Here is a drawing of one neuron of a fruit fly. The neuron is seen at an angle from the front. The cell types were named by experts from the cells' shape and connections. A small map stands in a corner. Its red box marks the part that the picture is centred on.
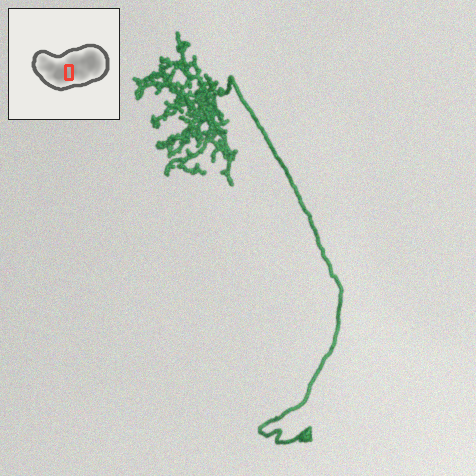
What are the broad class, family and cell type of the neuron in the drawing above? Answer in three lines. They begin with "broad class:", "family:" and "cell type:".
broad class: optic-lobe intrinsic neuron
family: Li
cell type: Li22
